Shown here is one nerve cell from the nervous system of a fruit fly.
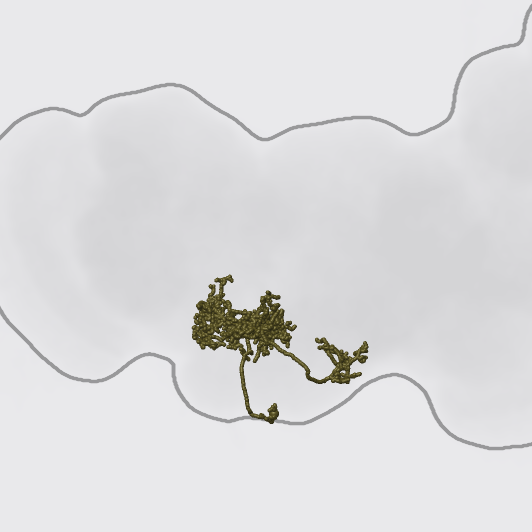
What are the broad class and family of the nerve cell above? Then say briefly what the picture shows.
Its broad class is central-brain intrinsic neuron. Its family is hemilineage MX3. As drawn here it is about as wide as it is tall.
